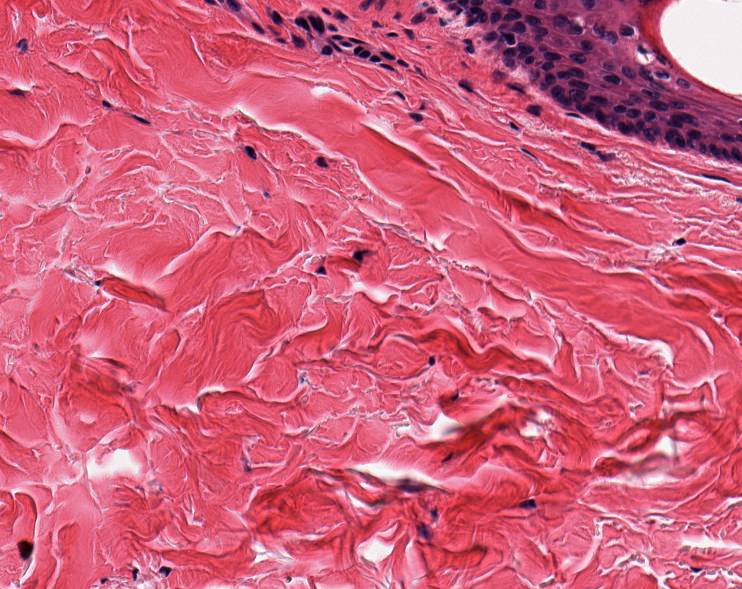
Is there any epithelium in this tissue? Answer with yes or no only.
Yes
